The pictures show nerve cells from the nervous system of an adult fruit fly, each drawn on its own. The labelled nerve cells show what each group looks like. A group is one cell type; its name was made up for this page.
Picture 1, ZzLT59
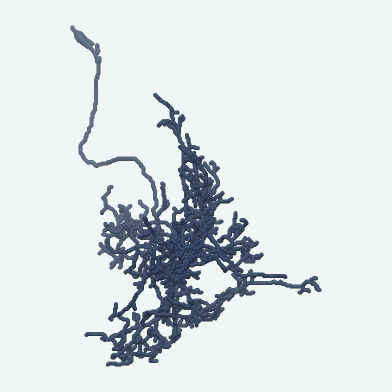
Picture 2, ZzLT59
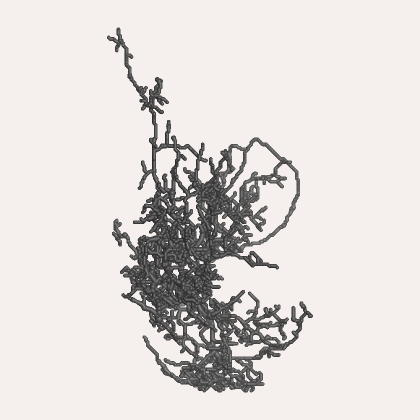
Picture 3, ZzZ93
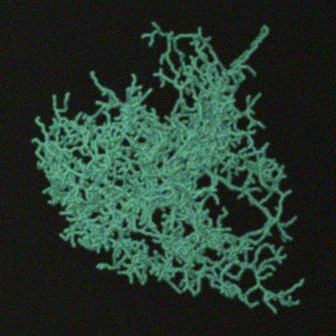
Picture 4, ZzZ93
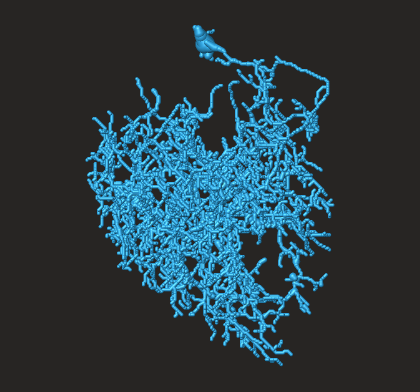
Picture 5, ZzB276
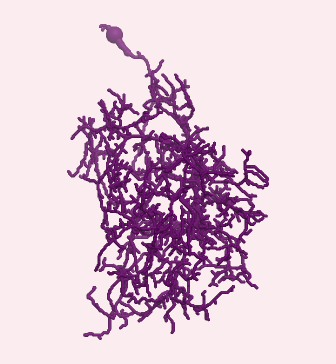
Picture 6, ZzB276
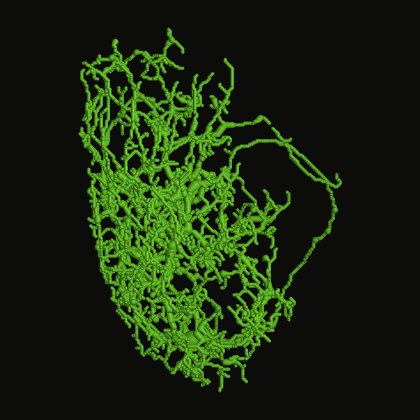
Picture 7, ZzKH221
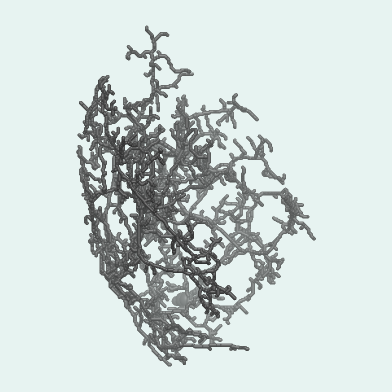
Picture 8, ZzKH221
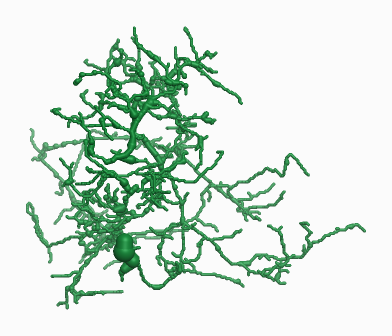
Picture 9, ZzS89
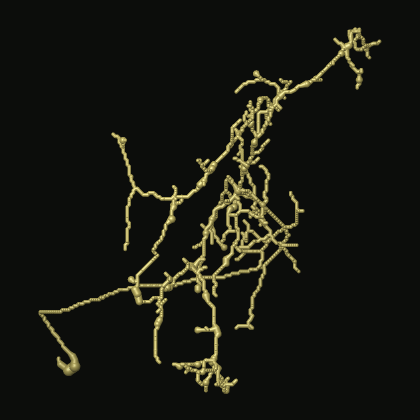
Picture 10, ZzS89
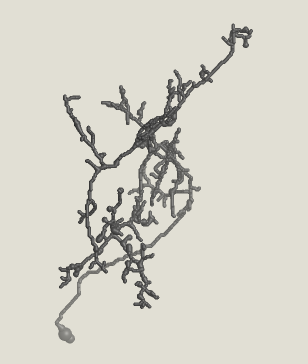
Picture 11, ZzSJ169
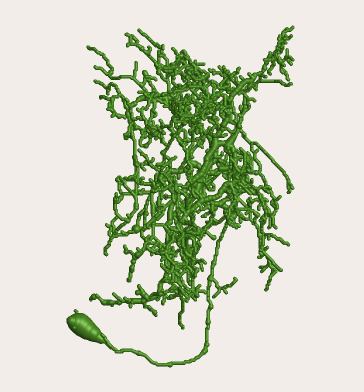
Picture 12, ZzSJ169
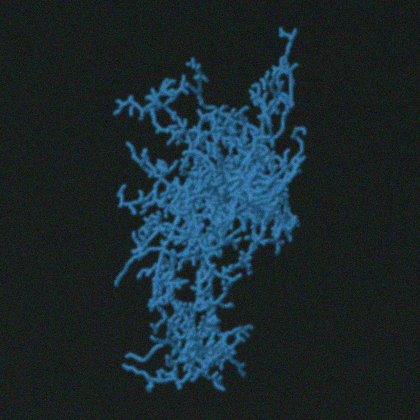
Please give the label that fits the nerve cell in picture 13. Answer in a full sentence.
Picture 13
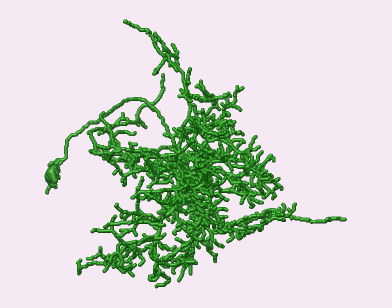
It belongs to ZzLT59.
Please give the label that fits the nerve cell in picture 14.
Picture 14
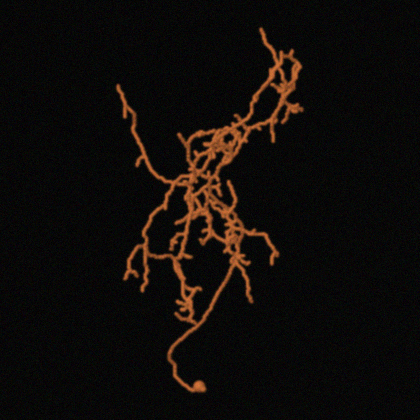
It belongs to ZzS89.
